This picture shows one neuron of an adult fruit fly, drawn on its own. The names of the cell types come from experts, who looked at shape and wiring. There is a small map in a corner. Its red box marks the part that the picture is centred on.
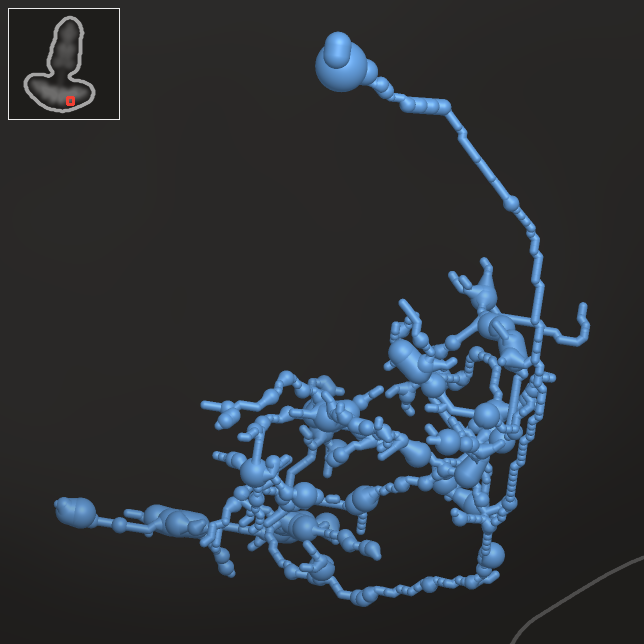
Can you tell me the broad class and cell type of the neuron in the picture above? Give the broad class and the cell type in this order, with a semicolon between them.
central-brain intrinsic neuron; CB1207_a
